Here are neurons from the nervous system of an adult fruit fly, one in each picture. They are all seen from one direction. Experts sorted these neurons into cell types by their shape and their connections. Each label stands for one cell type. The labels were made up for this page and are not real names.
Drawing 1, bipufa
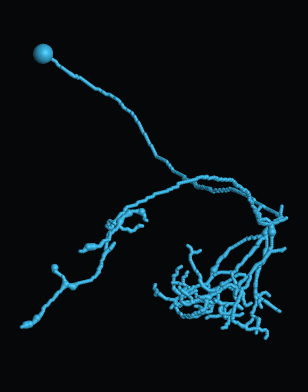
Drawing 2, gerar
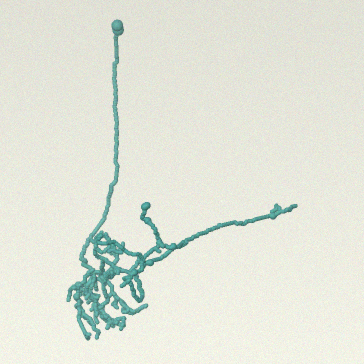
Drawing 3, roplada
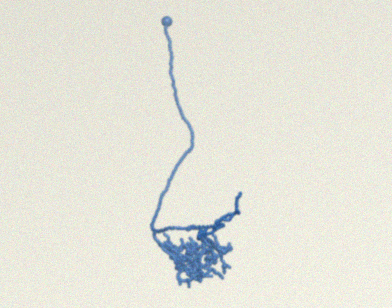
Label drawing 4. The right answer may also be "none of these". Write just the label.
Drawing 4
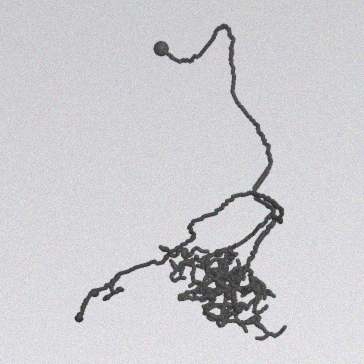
roplada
